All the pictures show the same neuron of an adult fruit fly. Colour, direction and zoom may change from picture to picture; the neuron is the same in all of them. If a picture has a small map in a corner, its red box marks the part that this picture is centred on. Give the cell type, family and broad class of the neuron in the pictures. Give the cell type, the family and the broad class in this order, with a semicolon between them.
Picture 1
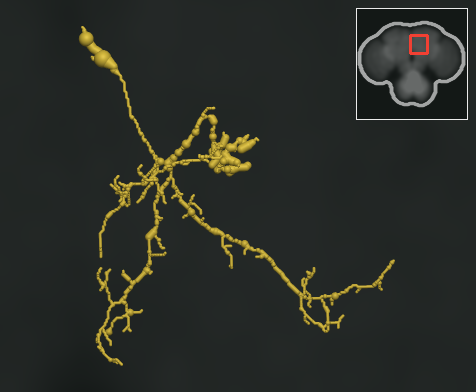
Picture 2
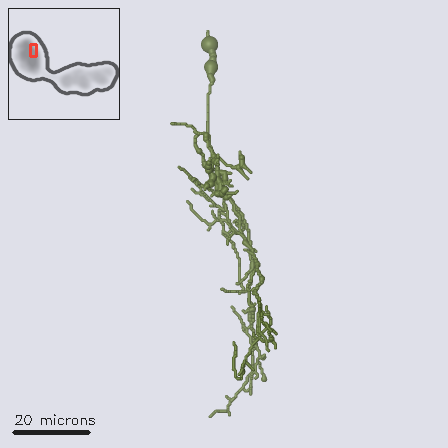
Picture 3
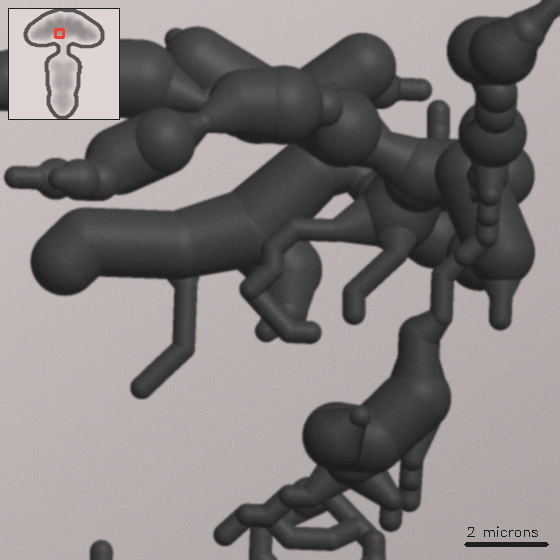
IbSpsP; class CX; central-brain intrinsic neuron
